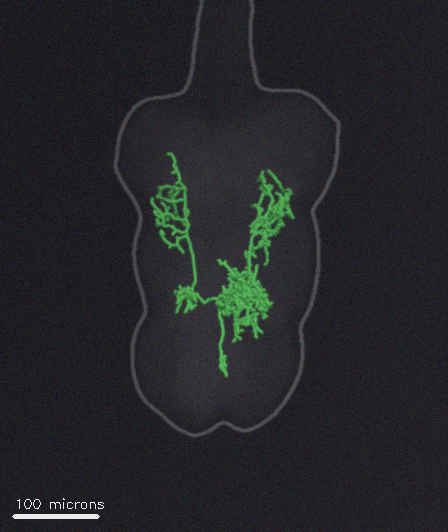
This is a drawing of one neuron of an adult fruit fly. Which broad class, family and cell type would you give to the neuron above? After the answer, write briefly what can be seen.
Its broad class is nerve-cord intrinsic neuron. The family is hemilineage 05B. It is of cell type IN05B008. It is in the nerve cord and does not reach the brain. By the scale bar it is about 250 microns tall in this view.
